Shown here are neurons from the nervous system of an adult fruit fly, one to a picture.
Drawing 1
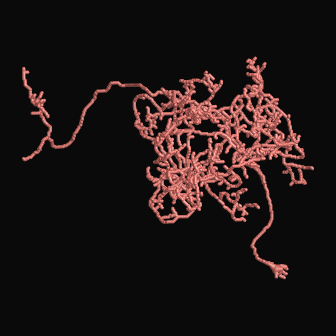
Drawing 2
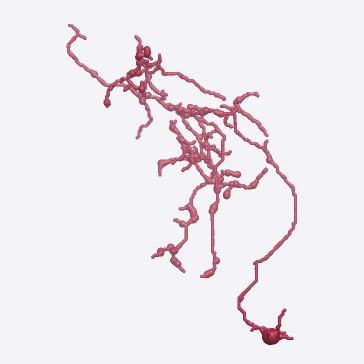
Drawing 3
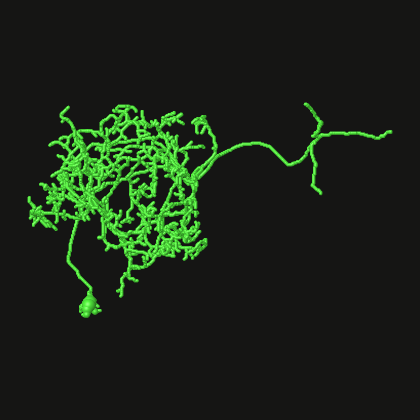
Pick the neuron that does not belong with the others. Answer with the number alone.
2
